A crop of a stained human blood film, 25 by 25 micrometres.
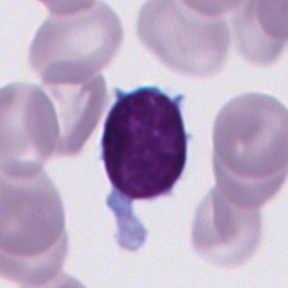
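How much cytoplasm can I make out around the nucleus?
Only a very thin rim, and that rim is pale blue.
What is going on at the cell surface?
Several short, fine, pointed projections stick out from it.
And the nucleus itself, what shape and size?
Oval, about 10 by 7 micrometres, and its outline has no notch or indentation.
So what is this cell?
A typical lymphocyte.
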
